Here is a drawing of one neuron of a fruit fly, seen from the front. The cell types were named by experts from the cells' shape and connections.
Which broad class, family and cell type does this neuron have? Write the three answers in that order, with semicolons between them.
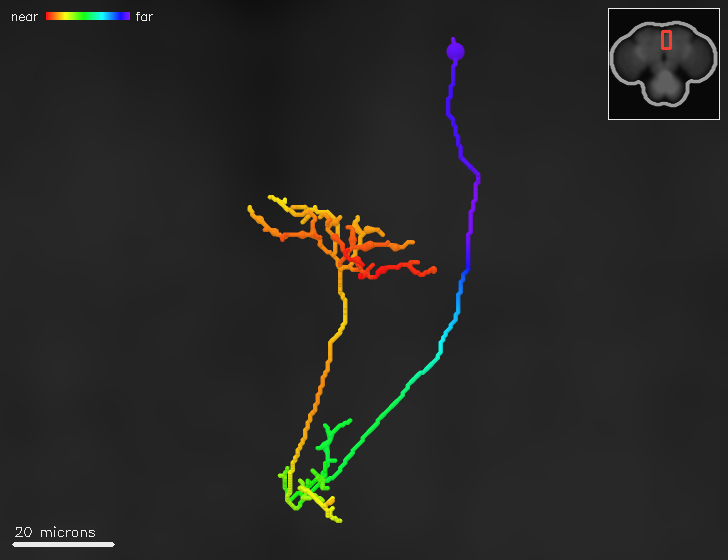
central-brain intrinsic neuron; class CX; vDeltaA_b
